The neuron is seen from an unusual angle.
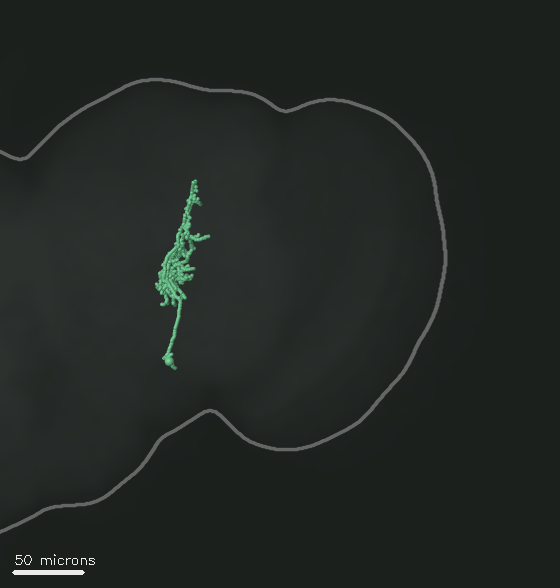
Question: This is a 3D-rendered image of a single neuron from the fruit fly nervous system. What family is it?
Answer: Li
